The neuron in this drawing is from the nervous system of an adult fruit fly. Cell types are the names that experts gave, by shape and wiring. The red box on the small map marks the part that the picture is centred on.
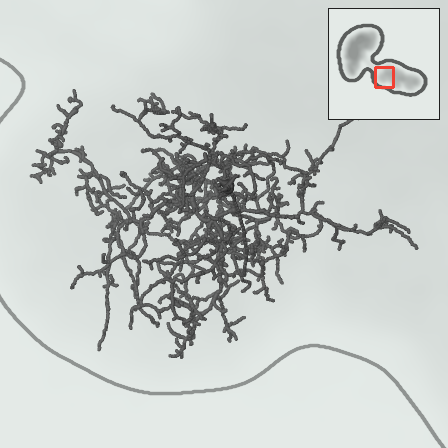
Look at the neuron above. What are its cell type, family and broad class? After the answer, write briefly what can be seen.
Its cell type is IN21A017. Its family is hemilineage 21A. Its broad class is nerve-cord intrinsic neuron. It lies in the nerve cord. As drawn here it is wider than it is tall.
